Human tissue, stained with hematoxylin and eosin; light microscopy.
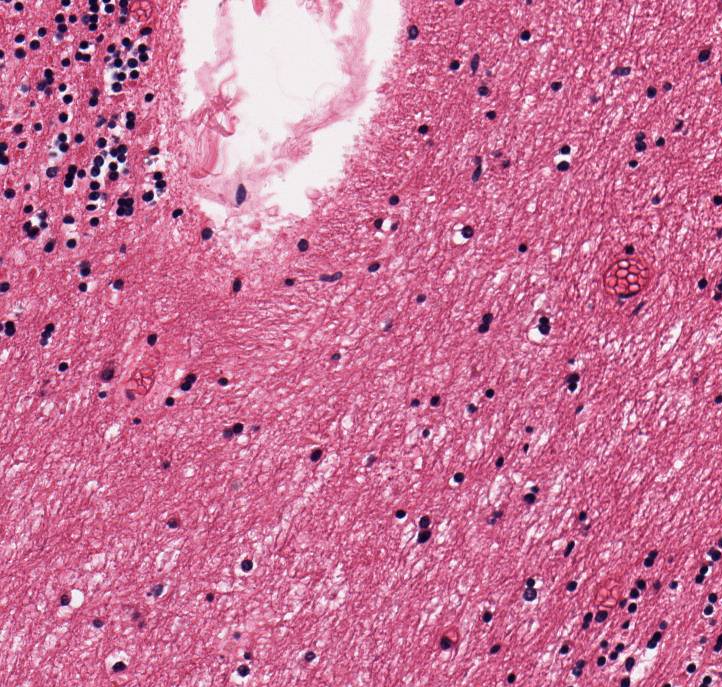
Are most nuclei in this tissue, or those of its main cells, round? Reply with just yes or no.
Yes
